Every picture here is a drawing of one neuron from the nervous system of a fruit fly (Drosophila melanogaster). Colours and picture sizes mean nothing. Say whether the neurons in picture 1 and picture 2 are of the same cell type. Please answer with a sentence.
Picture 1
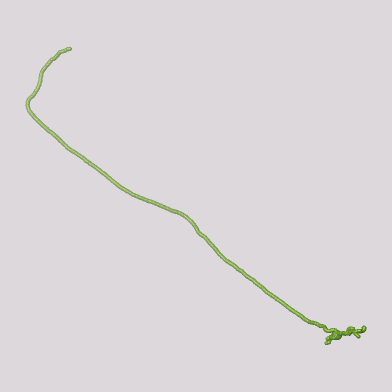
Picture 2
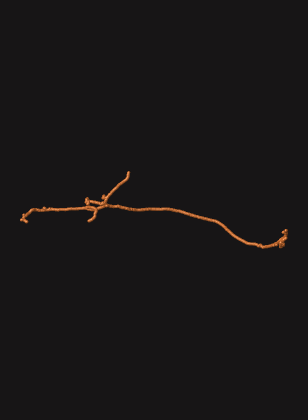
They are of different cell types.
